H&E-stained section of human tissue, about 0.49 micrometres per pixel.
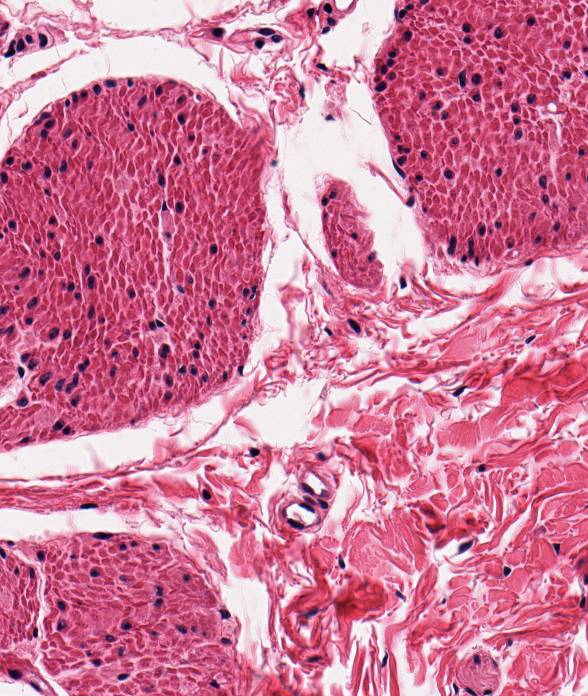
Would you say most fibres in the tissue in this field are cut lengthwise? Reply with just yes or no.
No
